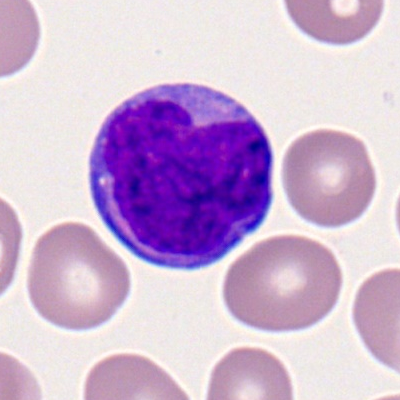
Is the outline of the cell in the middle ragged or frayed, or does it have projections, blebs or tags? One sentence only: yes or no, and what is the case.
No, the cell does not have a rough edge, as its outline is smooth.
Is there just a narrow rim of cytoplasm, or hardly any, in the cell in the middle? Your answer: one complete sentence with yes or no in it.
Yes, the cell's cytoplasm is limited to a thin rim around the nucleus.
